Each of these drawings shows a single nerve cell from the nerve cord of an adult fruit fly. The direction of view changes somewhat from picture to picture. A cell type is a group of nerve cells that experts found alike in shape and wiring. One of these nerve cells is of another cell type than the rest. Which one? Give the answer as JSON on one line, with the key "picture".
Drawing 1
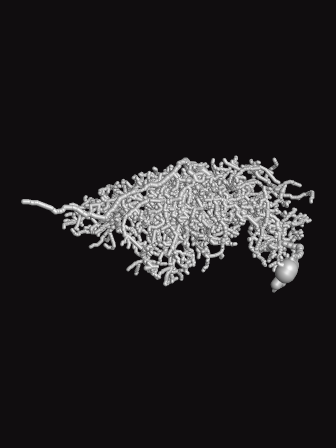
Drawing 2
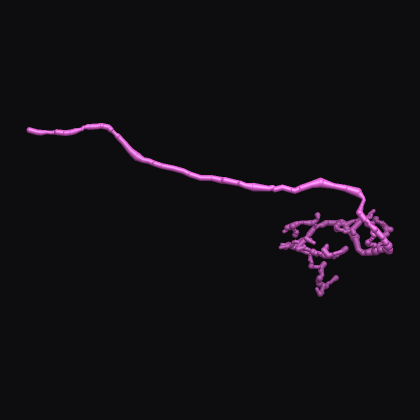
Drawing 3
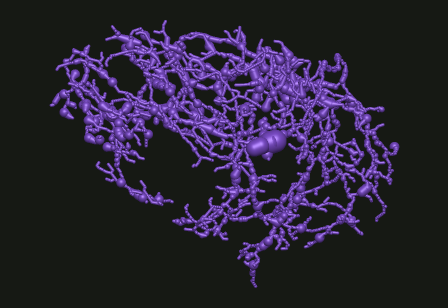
{"picture": 2}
